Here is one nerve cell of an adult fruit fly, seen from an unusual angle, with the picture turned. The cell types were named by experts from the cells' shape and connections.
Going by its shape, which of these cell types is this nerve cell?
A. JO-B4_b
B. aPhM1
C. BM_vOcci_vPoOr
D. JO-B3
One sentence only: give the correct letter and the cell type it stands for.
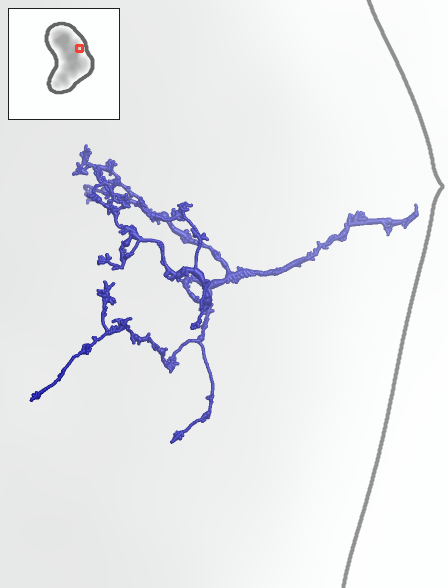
It is BM_vOcci_vPoOr, option C, that is the cell type of the nerve cell.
